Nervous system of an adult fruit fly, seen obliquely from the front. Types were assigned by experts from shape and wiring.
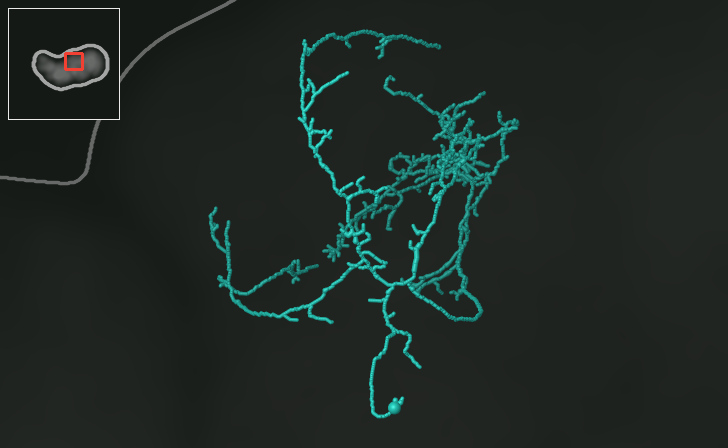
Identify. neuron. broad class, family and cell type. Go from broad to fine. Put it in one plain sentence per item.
A central-brain intrinsic neuron of hemilineage SLPa&l1_anterior, type CL091.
